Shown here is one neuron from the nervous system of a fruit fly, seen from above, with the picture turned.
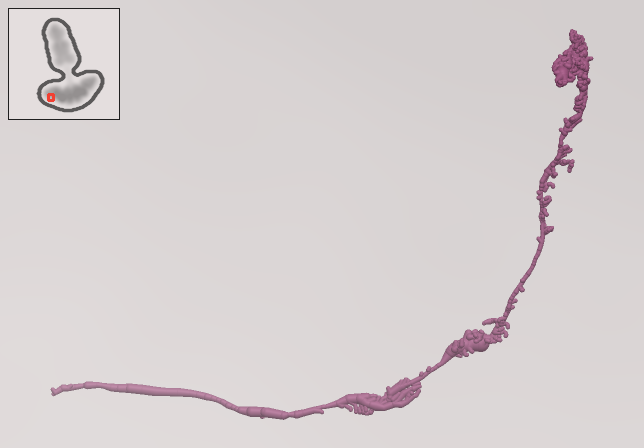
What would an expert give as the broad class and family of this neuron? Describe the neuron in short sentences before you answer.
It lies in the brain. The drawing shows no cell body. The picture shows dozens of branch ends. Its broad class is photoreceptor or other optic-lobe sensory neuron. Its family is called class visual.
